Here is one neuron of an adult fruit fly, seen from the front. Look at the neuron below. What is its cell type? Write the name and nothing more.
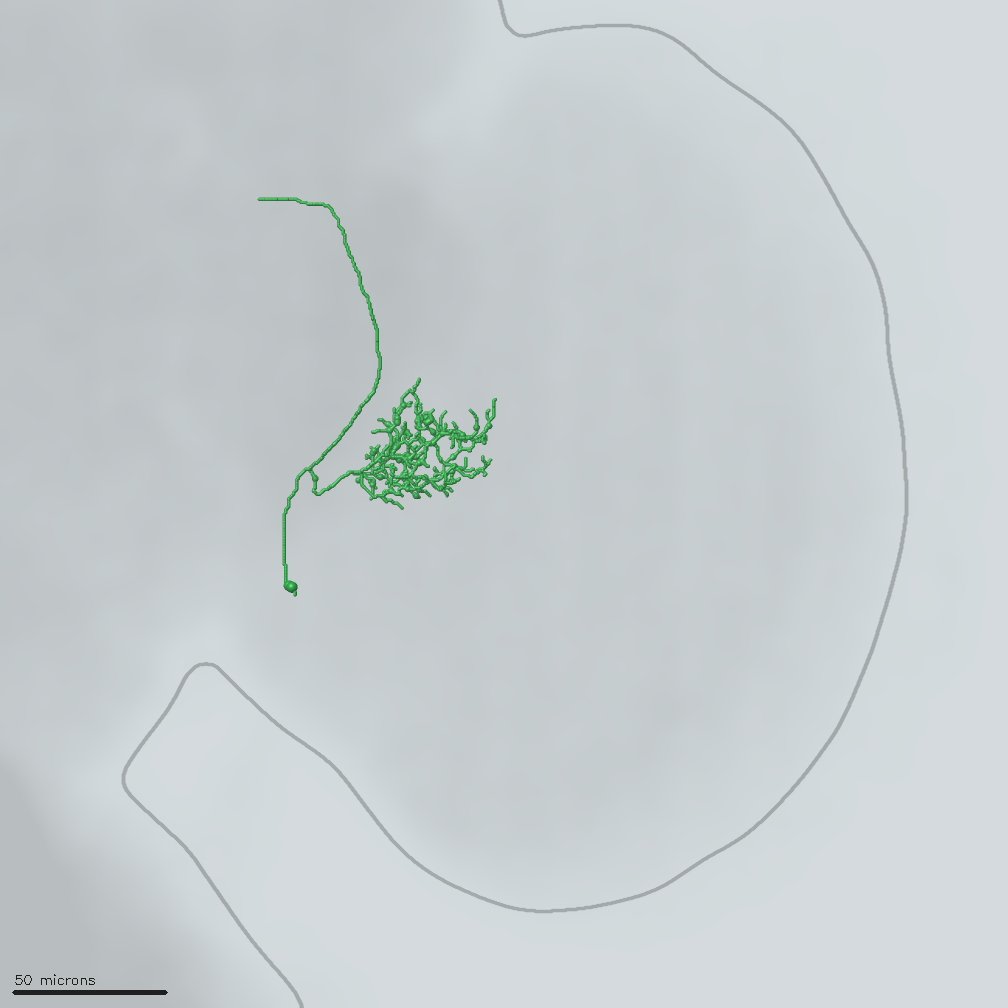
LC20b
